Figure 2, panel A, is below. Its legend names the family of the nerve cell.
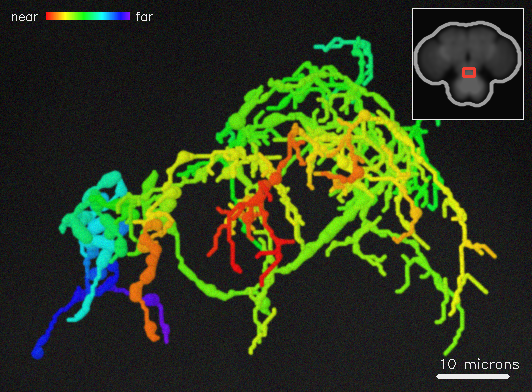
hemilineage 19B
